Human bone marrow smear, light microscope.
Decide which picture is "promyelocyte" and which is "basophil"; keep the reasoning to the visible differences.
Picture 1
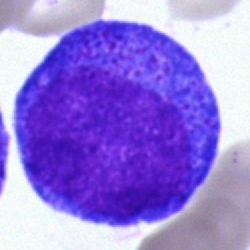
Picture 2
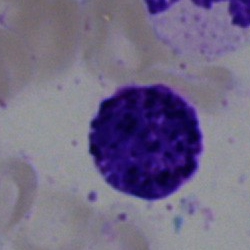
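First item, identity: the promyelocyte is picture 1, the basophil picture 2. Cytoplasm: the promyelocyte has a deep blue rim, widest at the upper right, with no vacuoles; around the basophil's nucleus no distinct rim of cytoplasm can be made out. Nucleolus: none is visible in the basophil.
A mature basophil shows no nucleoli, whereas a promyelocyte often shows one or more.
Chromatin: in the promyelocyte it is finely stippled and evenly spread, free of coarse clumps. Outline: the basophil is round. Surroundings: pale, unstained-looking red cells sit beside the promyelocyte at the top and lower right, and in picture 2 part of another nucleated cell with granular cytoplasm is cut off at the top right corner.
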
